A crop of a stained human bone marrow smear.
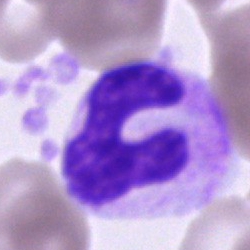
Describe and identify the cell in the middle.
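That nucleus is bent into a thick C with its opening facing right. The chromatin's dark purple and coarsely clumped. There's a moderate amount of pale lilac cytoplasm around it, filling the notch of the C as well, with fine, faint pinkish-lilac granules in it. So that one's a band neutrophil.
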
